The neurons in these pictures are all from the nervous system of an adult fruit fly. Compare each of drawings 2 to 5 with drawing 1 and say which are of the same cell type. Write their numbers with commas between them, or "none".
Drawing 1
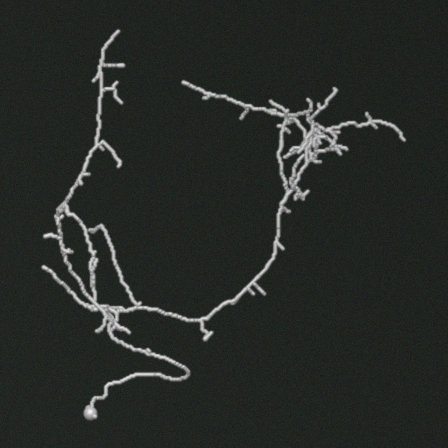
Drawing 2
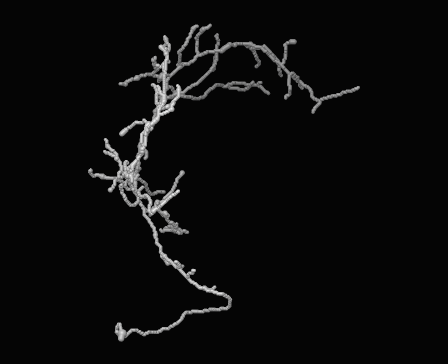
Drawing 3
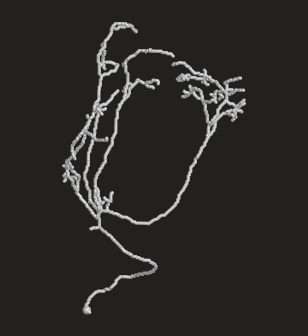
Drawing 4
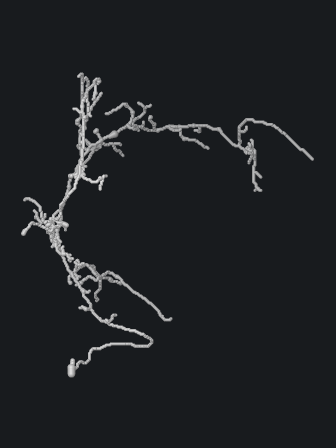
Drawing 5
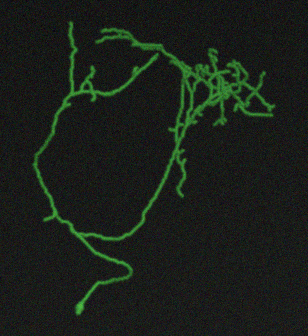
3, 4, 5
